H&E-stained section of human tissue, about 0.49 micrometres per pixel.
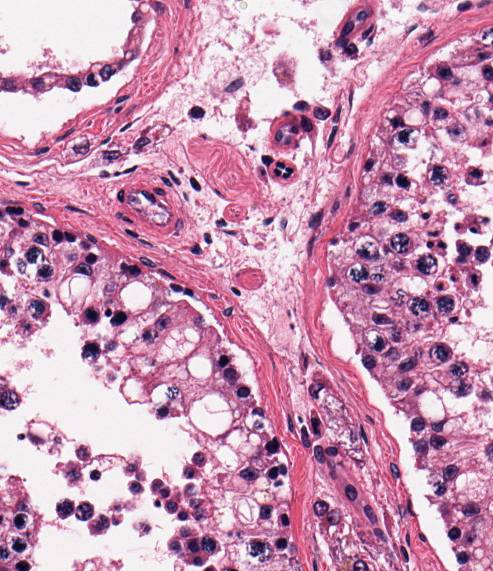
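Testis, shown as three tubule profiles (upper left, right, lower left) divided by a branching band of interstitial tissue down the centre. First, the walls: thick, wavy, pink-staining layered fibrous tissue with flattened, elongated nuclei. Second, the contents: several layers of cells with round nuclei, many large with coarse clumped chromatin, most evident in the right tubule. Third, lower-left tubule epithelium: clear, round, empty vacuoles of varying size.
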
